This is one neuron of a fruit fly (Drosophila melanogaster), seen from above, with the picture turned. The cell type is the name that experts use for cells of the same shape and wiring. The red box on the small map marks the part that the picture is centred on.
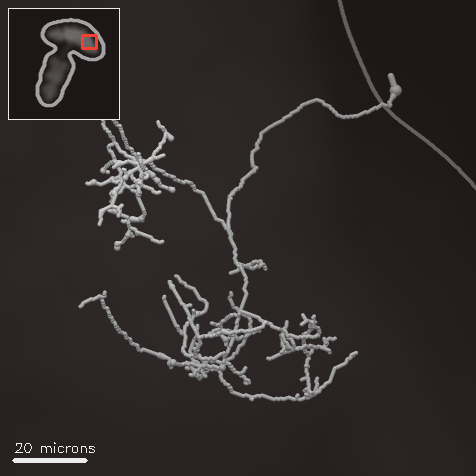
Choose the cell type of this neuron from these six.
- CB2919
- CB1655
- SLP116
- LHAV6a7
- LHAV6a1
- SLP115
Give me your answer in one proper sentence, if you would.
With respect to cell type, this neuron is LHAV6a7.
